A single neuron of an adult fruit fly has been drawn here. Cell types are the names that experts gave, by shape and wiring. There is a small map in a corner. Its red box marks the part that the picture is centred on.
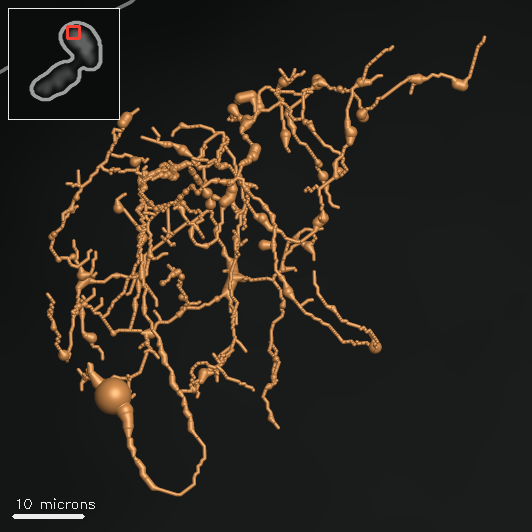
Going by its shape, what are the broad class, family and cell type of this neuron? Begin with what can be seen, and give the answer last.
Its cell body lies at the lower left of the picture. From top to bottom in the picture it spans about 65 microns. The picture shows dozens of branch ends. This is a central-brain intrinsic neuron. The family is hemilineage LHp2. Its cell type is CB2224.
